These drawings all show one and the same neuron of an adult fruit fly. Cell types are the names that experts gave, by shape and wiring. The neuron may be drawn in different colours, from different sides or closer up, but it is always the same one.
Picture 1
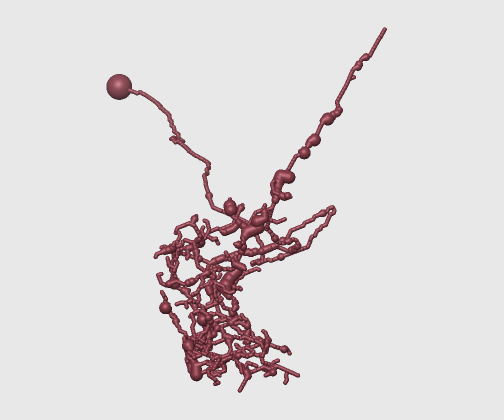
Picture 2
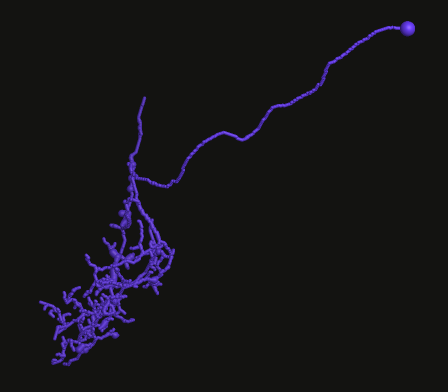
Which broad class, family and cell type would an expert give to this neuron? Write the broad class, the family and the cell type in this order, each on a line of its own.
nerve-cord intrinsic neuron
hemilineage 14A
IN14A107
